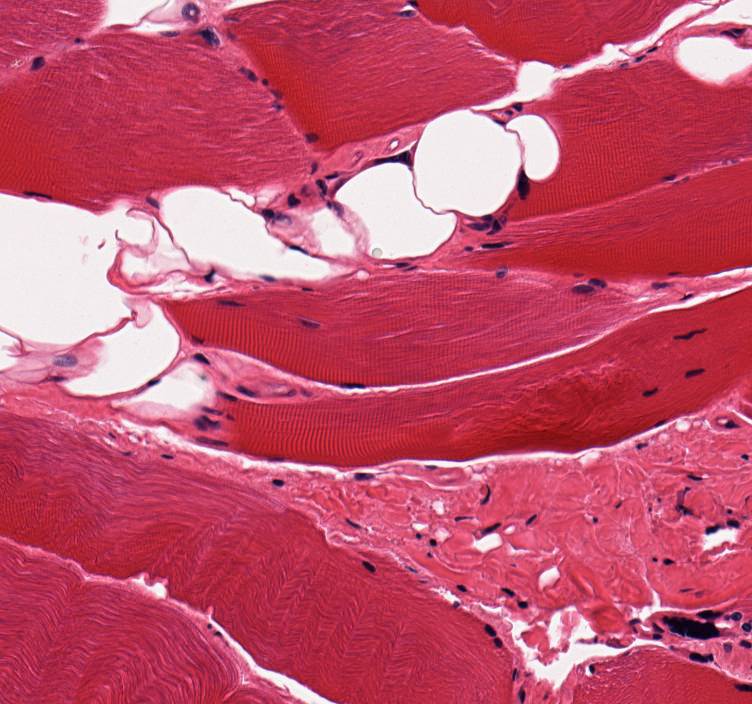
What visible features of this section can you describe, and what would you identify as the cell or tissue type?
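Fine cross-striations run across the muscle fibres, whose cytoplasm stains deep red. Their nuclei are flattened, dark and elongated, set at the fibre edges. In the lower right, loose pink connective tissue holds scattered small dark nuclei. This is skeletal muscle.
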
